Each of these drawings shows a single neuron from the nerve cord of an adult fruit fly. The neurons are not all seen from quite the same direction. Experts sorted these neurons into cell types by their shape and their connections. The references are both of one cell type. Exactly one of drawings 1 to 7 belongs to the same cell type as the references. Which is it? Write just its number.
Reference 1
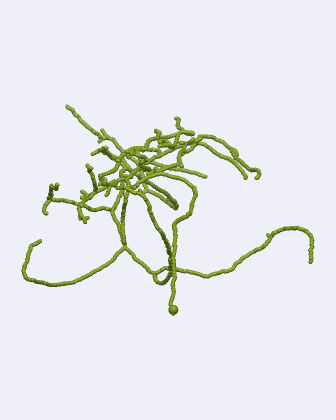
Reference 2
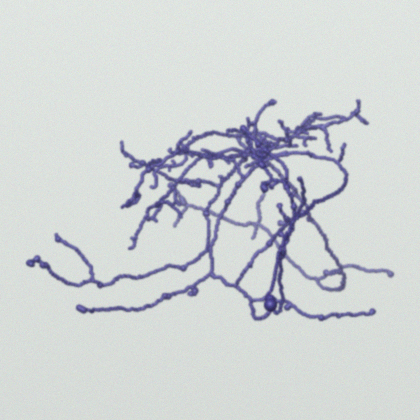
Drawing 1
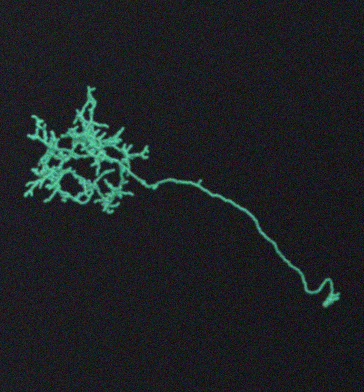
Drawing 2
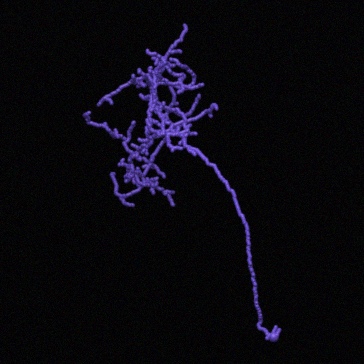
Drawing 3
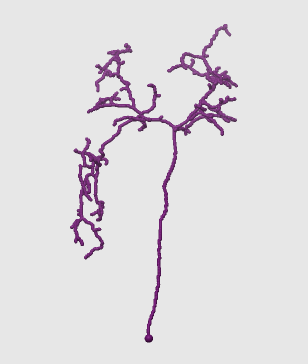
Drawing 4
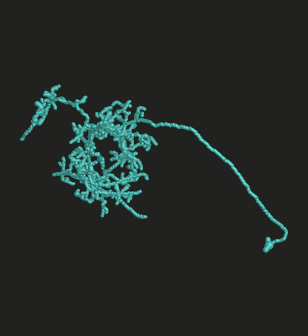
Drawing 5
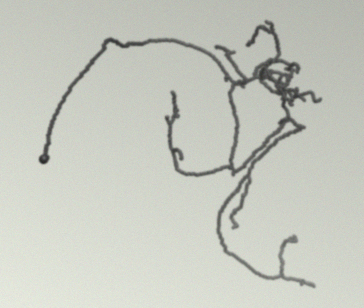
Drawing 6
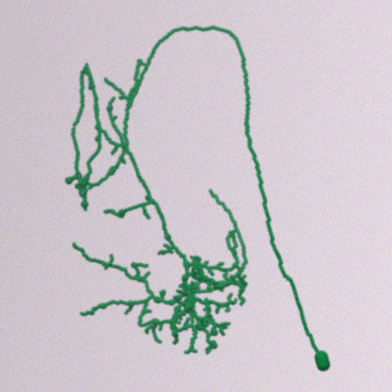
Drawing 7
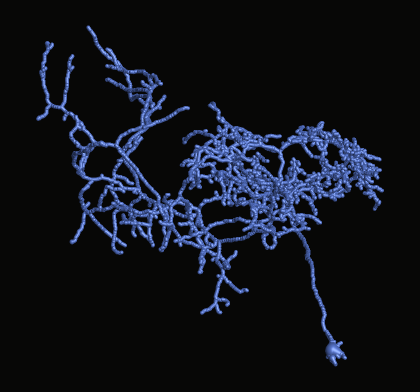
5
